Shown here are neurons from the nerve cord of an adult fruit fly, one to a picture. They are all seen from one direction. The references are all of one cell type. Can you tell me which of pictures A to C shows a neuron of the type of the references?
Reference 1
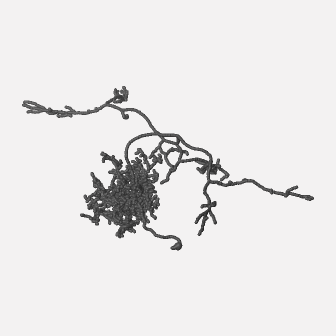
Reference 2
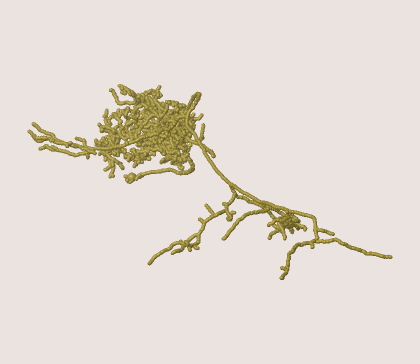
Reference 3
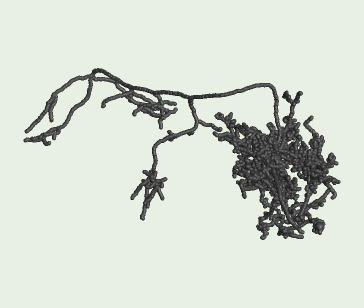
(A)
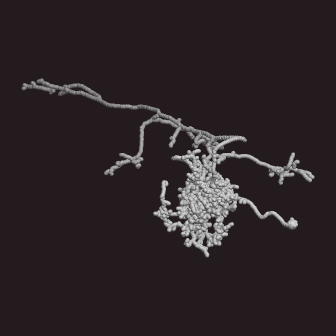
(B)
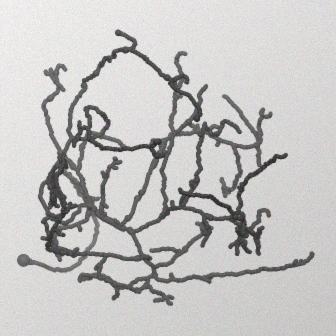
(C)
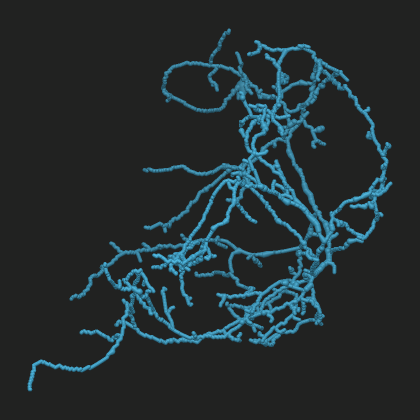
A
